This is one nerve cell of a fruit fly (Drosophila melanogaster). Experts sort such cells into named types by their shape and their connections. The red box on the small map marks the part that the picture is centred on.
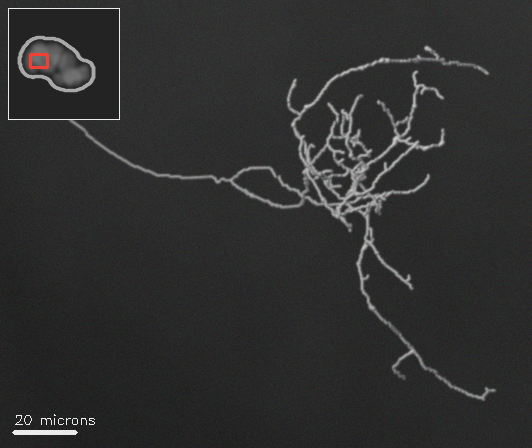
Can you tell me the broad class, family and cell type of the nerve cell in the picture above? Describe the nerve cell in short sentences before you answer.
By the scale bar it is about 150 microns wide in this view. The picture shows dozens of branch ends. It is a central-brain intrinsic neuron. The family is hemilineage LALa1_posterior. It is of cell type CB1356.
